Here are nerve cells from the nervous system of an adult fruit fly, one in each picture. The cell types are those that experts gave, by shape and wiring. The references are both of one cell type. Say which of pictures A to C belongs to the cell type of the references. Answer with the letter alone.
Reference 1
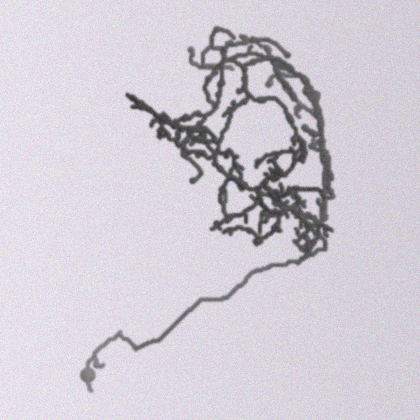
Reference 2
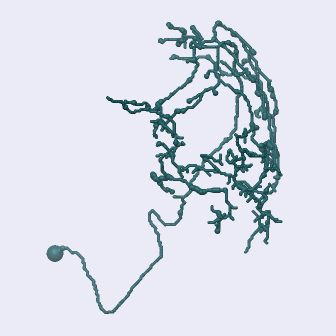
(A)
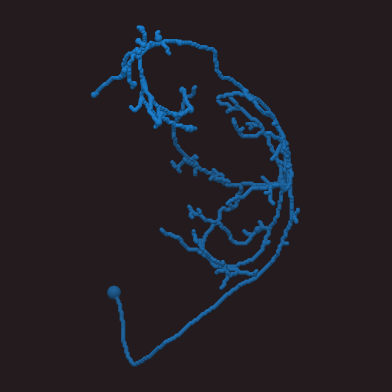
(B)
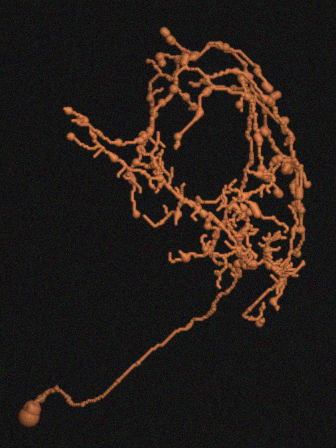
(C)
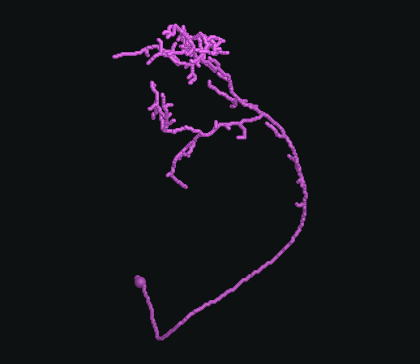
B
